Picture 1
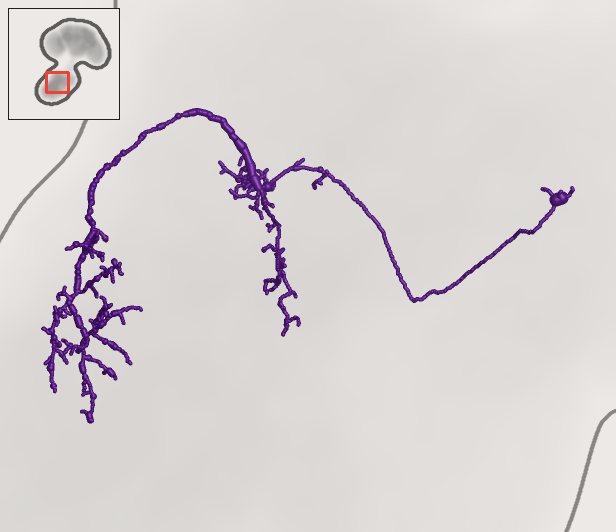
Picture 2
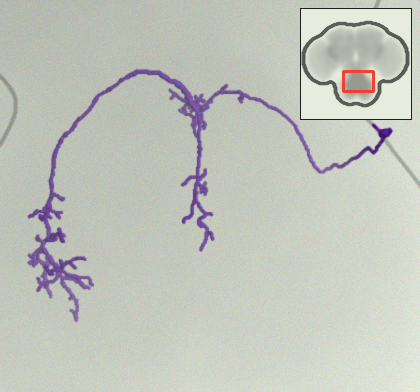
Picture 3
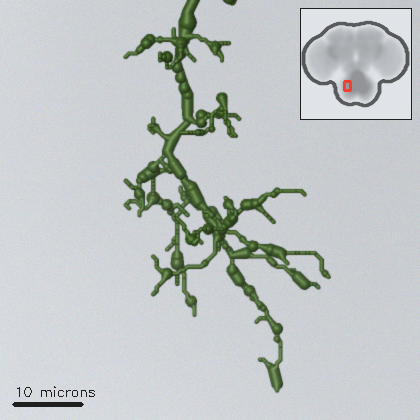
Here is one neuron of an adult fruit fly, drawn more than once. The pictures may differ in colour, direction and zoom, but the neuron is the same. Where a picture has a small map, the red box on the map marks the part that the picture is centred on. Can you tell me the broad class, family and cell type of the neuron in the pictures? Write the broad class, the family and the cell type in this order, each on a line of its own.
nerve-cord intrinsic neuron
hemilineage 19B
IN19B054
